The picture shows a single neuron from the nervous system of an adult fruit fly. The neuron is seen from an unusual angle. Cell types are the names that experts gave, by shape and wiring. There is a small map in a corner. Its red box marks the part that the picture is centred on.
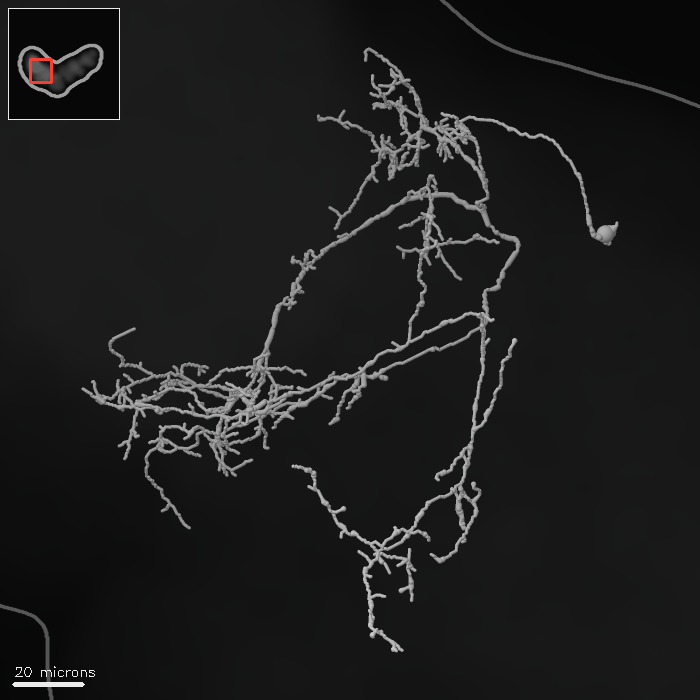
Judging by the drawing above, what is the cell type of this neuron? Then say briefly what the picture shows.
It is of cell type PS214. Its broad class is central-brain intrinsic neuron. By the scale bar it is about 180 microns tall in this view. The picture shows more than a hundred branch ends.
